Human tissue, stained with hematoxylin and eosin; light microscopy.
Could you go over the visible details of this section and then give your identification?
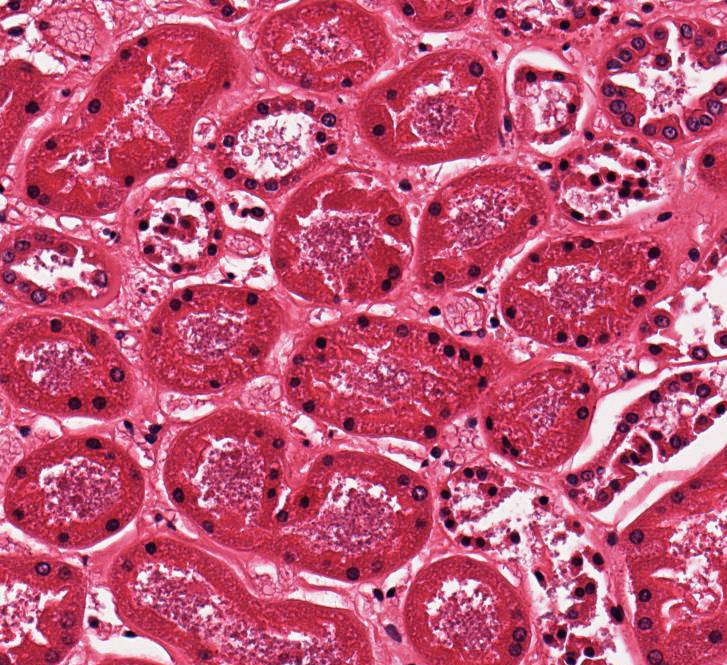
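Closely packed round to oval tubule cross-sections fill field, little tissue between. Most tubules lined by single layer tall cuboidal cells, deeply eosinophilic cytoplasm. Large eosinophilic tubules, round dark nuclei basal, near outer edge. Intertubular tissue thin pink strands with small capillaries, flattened nuclei. Renal cortex.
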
